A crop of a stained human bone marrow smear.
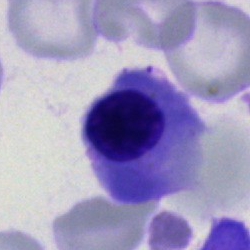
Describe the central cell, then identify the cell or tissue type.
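Notice where the nucleus is: off-centre, toward the left side. The cytoplasm shows no granules. The outline is irregular and angular rather than round, and two tiny dot-like projections stand on its upper edge. You are looking at an erythroblast.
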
